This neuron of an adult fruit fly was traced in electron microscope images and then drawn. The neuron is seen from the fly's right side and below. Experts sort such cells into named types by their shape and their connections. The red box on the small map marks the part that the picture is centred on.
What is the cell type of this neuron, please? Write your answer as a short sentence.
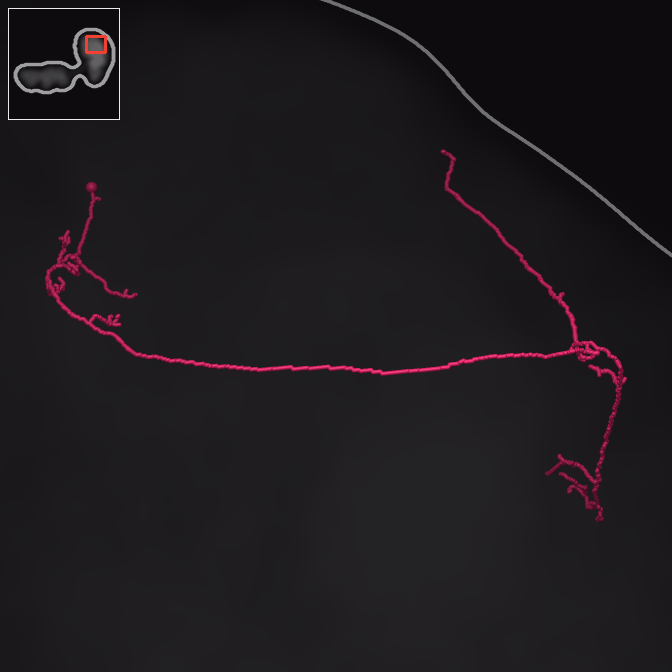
The cell type is KCa'b'-ap2.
